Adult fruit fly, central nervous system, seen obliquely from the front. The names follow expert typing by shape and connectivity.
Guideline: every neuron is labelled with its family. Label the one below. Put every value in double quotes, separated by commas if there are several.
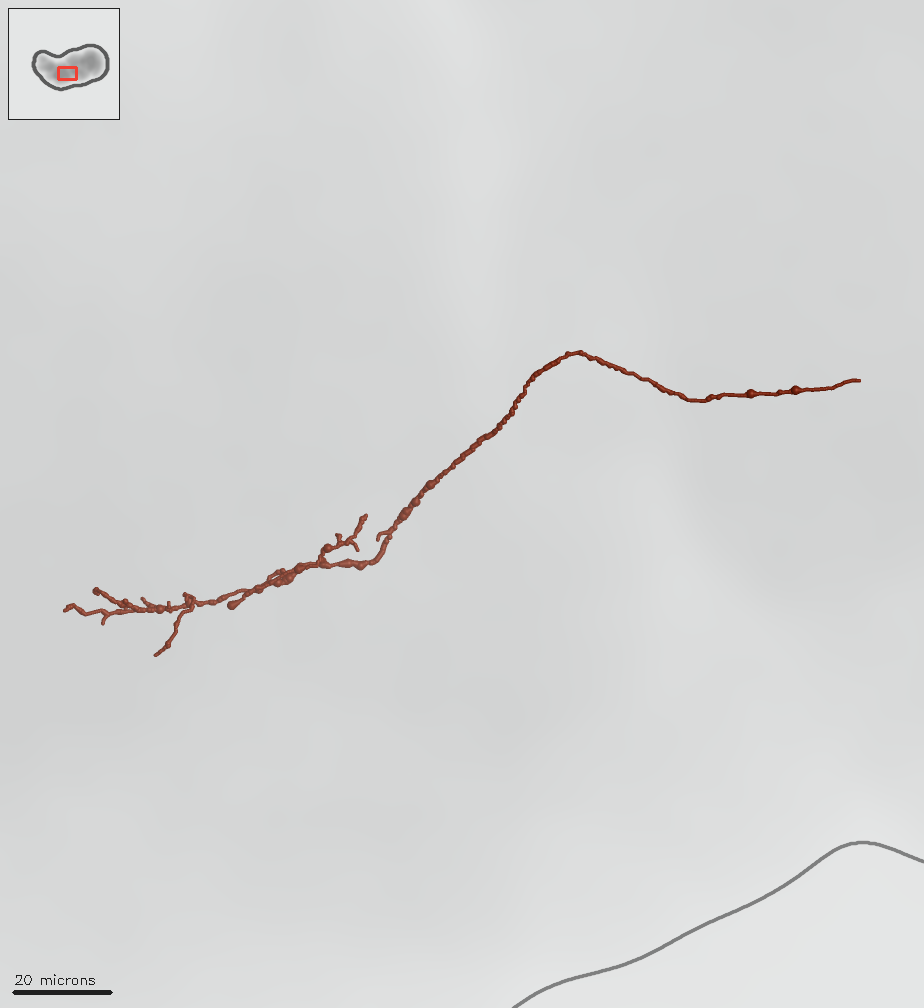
"class gustatory"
